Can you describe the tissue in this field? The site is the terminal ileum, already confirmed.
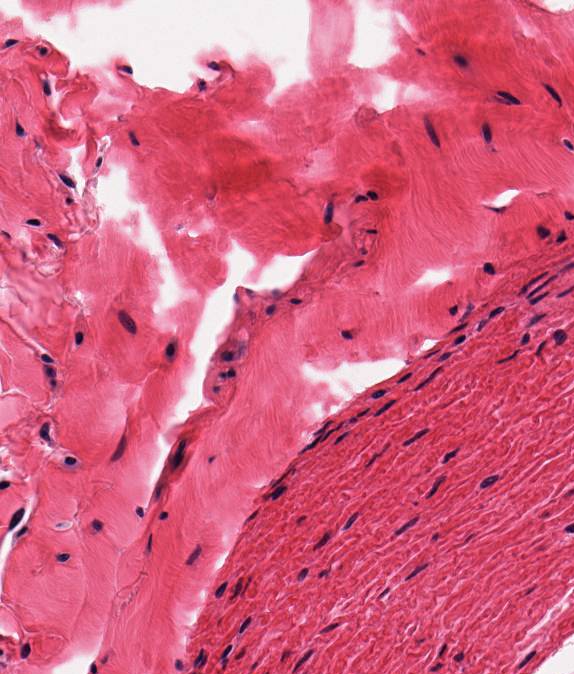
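At lower right, notice a curved, compact band of deeper red tissue. Broader, paler pink fibres fill the upper and left parts. In the band, cells run parallel along its curve, diagonally from upper right to lower left. Their nuclei are dark, slender, elongated and more closely packed than in the paler fibres. There are no fat cells.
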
